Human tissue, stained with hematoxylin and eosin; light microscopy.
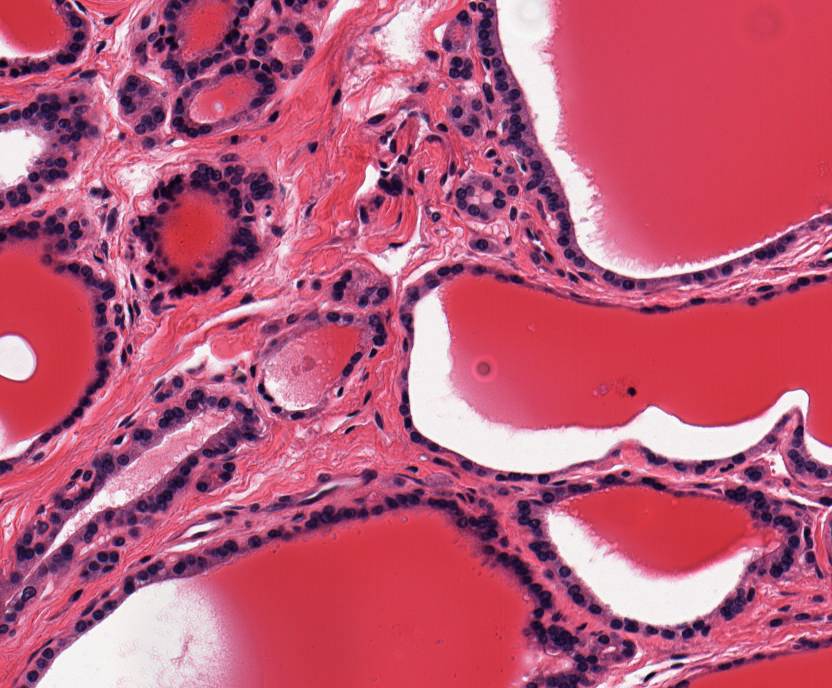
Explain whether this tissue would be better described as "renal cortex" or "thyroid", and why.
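Answer: thyroid. Follicles lined by a single layer of flattened to low cuboidal epithelial cells; nuclei small, round, dark-staining. Upper-left small follicles: thicker cuboidal lining, more cytoplasm than the flattened lining of large follicles at right. A follicle left of centre holds paler, finely granular content.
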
